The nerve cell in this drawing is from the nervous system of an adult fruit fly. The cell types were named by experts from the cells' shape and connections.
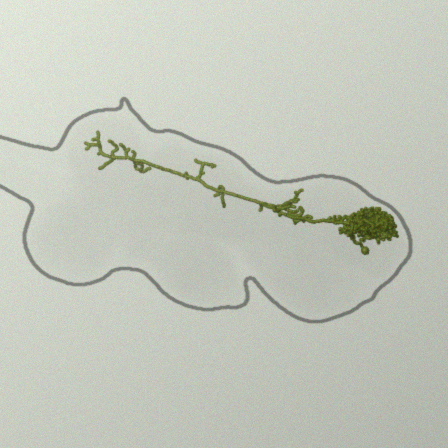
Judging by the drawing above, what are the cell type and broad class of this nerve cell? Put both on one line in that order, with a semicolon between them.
INXXX126; nerve-cord intrinsic neuron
